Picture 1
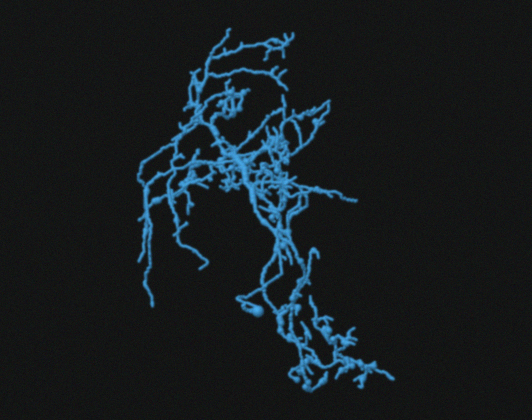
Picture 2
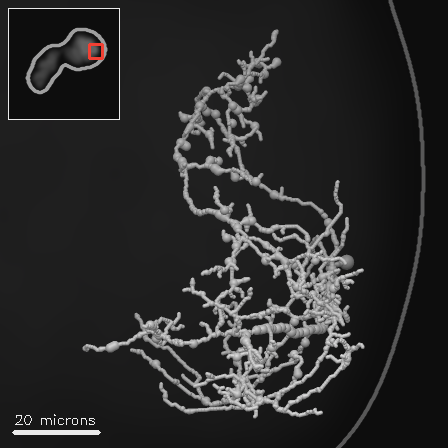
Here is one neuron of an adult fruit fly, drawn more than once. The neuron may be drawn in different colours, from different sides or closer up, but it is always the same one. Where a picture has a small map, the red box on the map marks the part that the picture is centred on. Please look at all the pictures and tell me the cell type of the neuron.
SMP126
